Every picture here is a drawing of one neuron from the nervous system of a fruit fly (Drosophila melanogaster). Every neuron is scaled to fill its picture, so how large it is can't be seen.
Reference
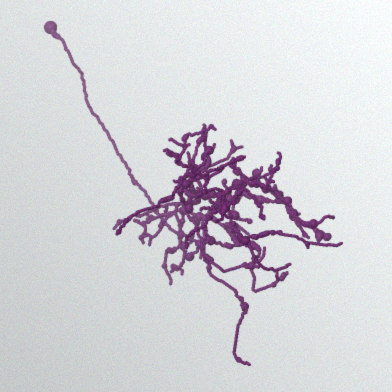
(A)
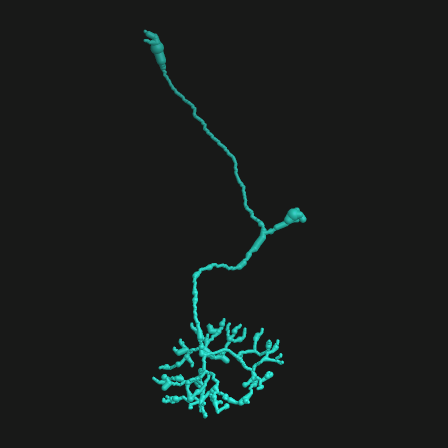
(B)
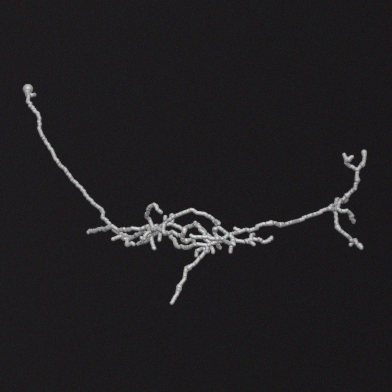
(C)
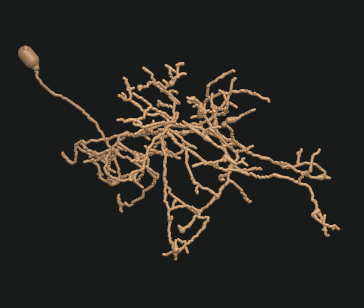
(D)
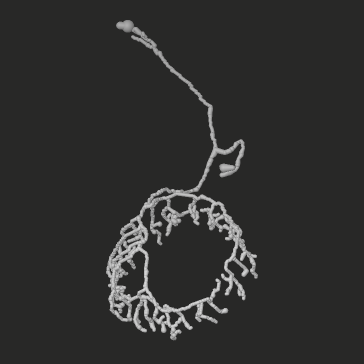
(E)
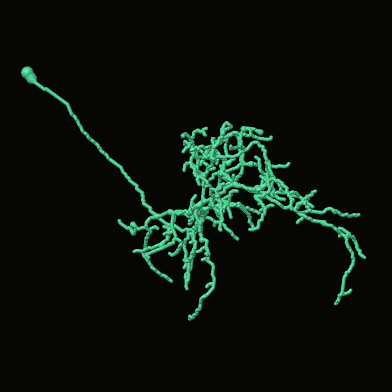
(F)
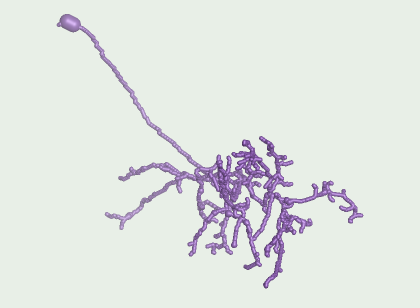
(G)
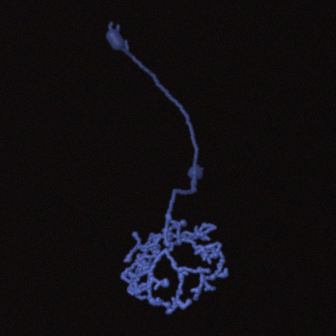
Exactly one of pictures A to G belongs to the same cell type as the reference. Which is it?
C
